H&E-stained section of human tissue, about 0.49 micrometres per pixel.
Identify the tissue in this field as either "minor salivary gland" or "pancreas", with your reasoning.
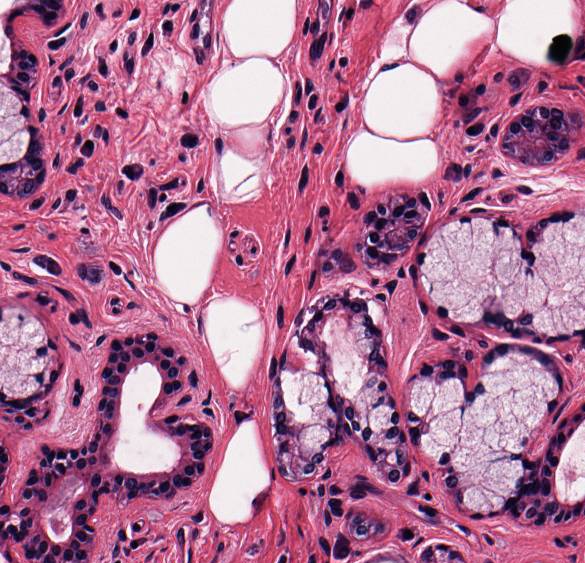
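This is minor salivary gland. The acini are mucous, with pale, foamy, grey-white cytoplasm, gathered in lobulated clusters at the right side and the left edge of the field.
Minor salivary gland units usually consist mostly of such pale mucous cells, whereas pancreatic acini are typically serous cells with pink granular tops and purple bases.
The mucous cell nuclei are small, dark and pressed flat against the outer edge of each acinus. Adipocytes form empty, rounded clear spaces in a loose vertical band through the upper and middle centre.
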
